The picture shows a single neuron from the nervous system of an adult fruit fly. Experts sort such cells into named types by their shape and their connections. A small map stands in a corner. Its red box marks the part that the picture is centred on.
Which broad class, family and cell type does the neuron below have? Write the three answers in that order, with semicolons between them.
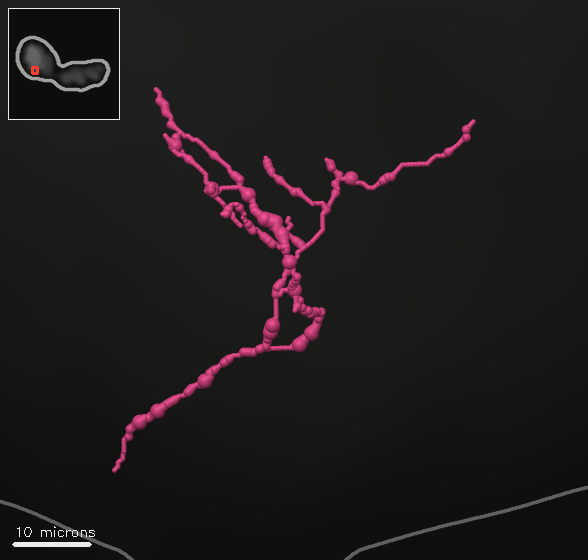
sensory neuron entering the brain; class mechanosensory; BM_Vib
